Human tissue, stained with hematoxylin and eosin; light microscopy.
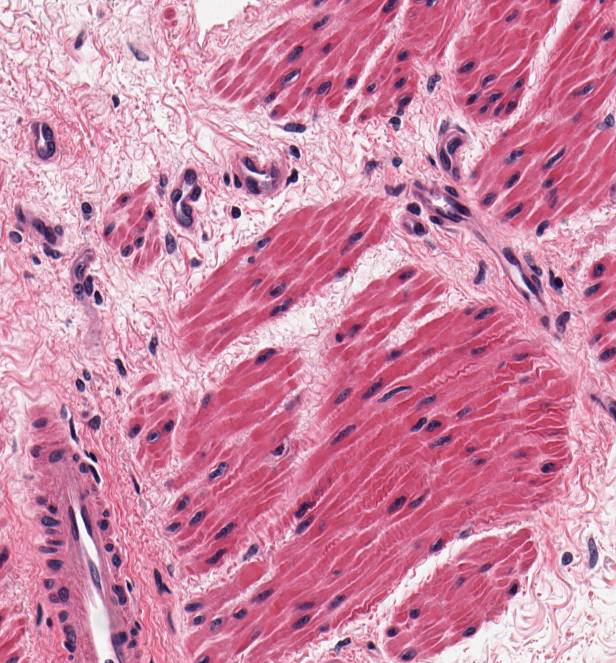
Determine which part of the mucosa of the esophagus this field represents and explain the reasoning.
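The field shows smooth muscle. Its cells lie in bundles of varying size that run in different directions, separated by bands of connective tissue. What decides it are the elongated, cigar-shaped, centrally placed nuclei and the uniformly pink cytoplasm. No cross-striations are seen.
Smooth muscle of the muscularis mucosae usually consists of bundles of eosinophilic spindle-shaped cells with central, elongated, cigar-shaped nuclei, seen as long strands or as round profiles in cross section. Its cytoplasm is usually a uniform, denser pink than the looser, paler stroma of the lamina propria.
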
